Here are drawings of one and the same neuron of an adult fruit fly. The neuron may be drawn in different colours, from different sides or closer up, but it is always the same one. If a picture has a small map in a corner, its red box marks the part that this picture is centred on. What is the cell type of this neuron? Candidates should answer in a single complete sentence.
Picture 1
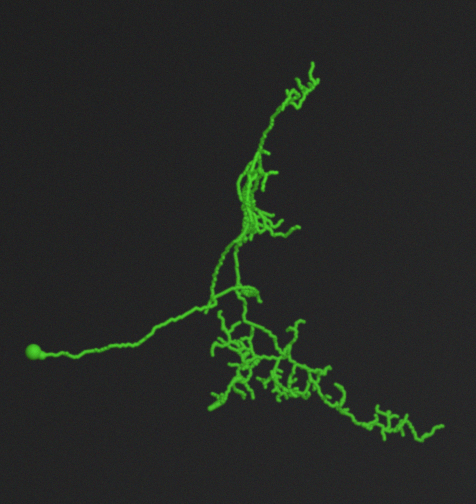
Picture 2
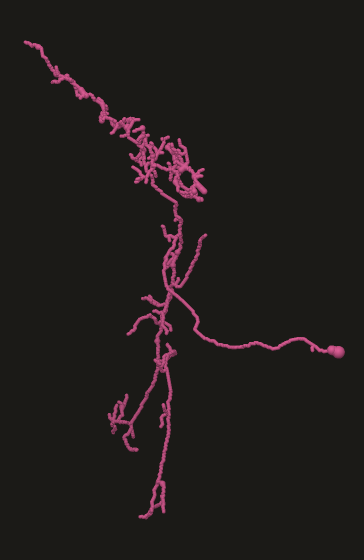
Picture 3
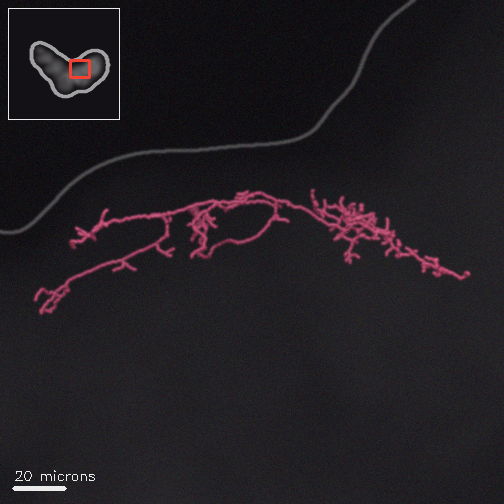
This neuron carries the cell type designation SMP416.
